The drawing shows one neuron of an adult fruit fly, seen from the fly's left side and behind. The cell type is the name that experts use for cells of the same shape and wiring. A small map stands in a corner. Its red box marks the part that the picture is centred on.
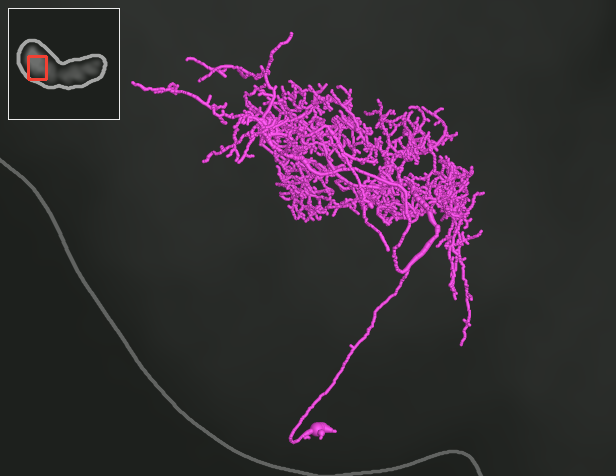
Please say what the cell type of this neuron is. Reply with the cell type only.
CB0677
